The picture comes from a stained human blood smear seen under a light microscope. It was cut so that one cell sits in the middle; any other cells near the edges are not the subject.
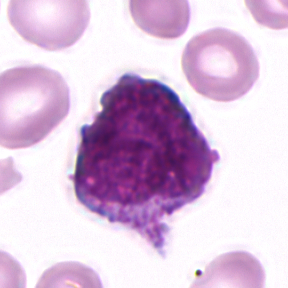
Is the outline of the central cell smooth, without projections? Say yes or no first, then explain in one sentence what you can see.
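No. A tapered tail projects downward from the bottom of the cell.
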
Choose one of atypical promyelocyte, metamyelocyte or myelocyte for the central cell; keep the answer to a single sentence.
The single cell at the center of the crop is an atypical promyelocyte.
